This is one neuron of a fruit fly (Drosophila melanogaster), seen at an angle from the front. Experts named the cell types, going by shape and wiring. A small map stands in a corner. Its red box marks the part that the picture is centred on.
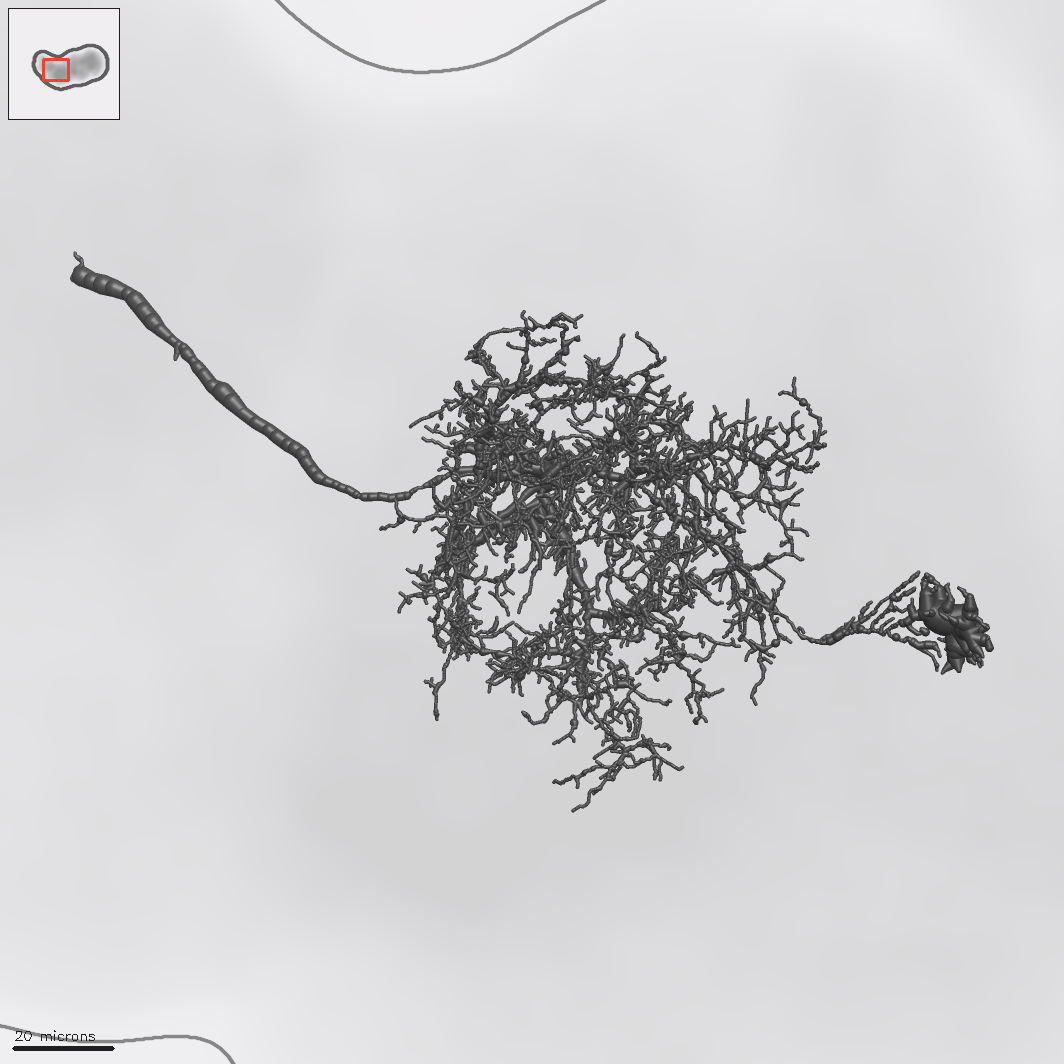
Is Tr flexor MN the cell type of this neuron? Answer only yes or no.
yes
